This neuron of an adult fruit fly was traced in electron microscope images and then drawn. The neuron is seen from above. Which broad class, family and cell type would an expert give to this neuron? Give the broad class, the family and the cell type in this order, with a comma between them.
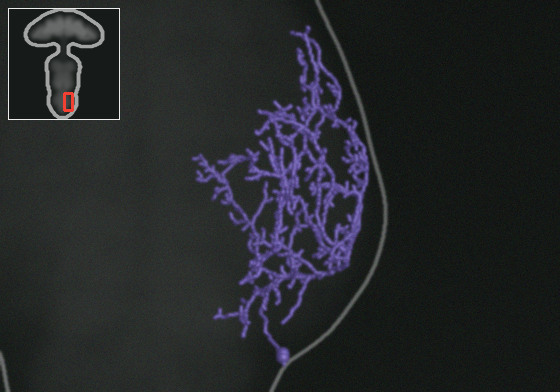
nerve-cord intrinsic neuron, hemilineage 13A, IN13A031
